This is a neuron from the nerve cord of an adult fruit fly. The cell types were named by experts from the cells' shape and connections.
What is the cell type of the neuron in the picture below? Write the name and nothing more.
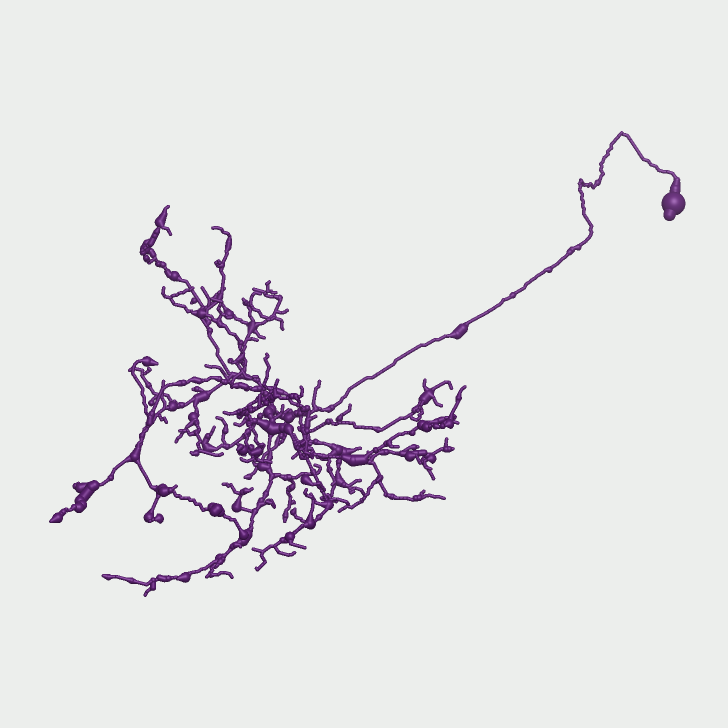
IN14A079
